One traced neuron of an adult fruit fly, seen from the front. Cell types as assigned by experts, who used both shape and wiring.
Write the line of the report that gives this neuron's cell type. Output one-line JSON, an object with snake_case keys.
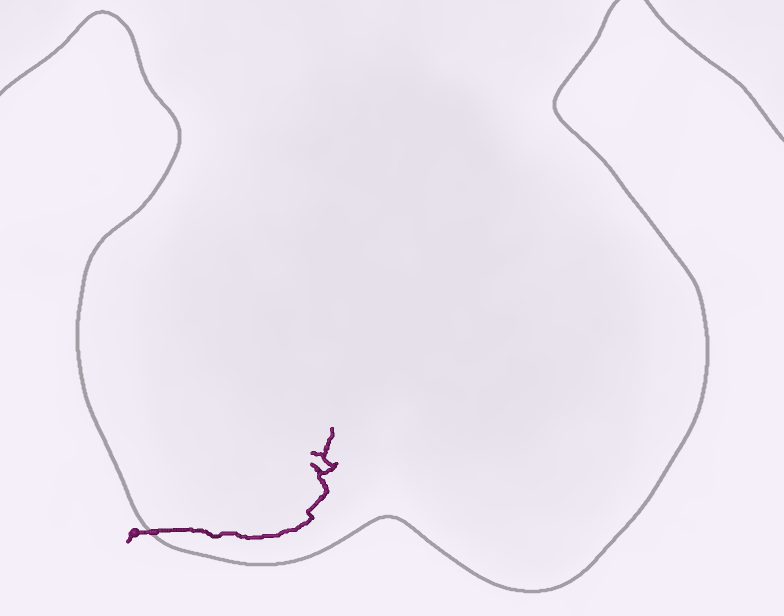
{"cell_type": "LgLG3"}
